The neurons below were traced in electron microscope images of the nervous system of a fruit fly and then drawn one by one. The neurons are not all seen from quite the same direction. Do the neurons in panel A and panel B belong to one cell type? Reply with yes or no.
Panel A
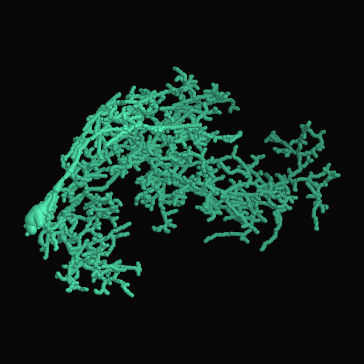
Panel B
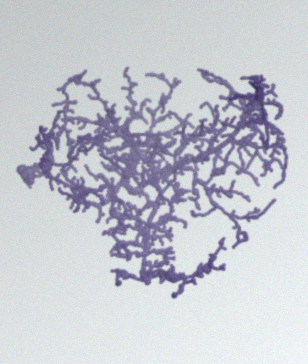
yes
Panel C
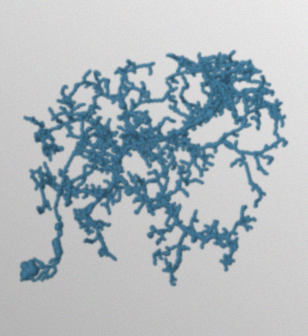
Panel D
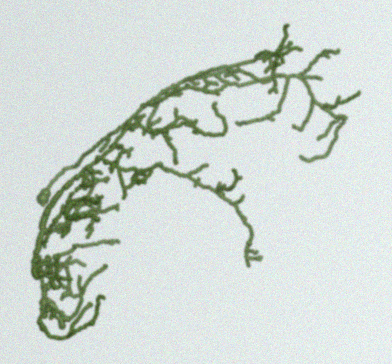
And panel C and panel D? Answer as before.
no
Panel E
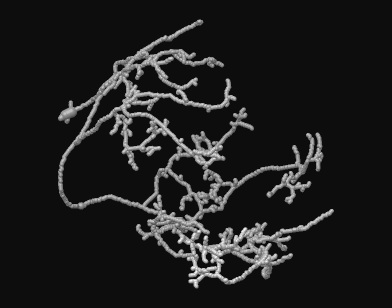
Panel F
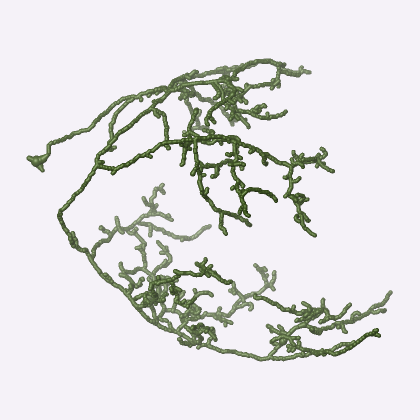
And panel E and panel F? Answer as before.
yes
